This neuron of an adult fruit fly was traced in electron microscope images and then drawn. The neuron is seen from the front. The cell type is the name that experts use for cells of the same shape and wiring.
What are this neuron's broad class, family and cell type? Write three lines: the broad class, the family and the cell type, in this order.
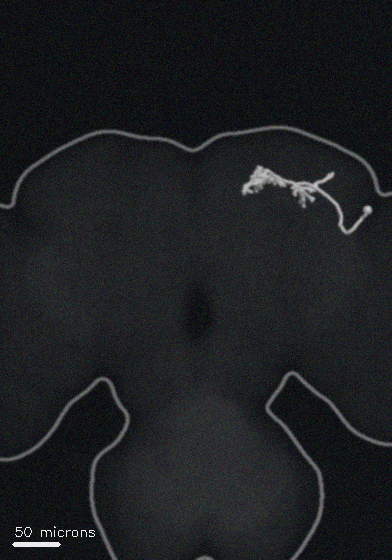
central-brain intrinsic neuron
hemilineage SIPa1_ventral
CB2262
